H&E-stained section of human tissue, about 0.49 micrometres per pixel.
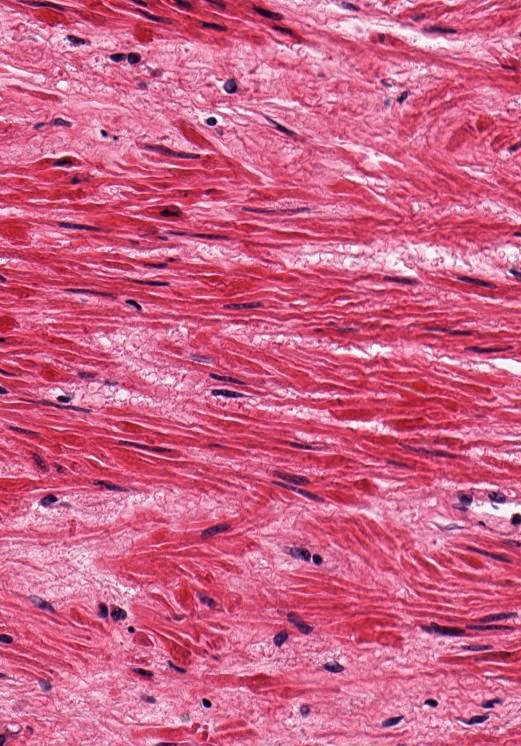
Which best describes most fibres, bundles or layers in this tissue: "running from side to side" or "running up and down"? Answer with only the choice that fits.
Running from side to side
